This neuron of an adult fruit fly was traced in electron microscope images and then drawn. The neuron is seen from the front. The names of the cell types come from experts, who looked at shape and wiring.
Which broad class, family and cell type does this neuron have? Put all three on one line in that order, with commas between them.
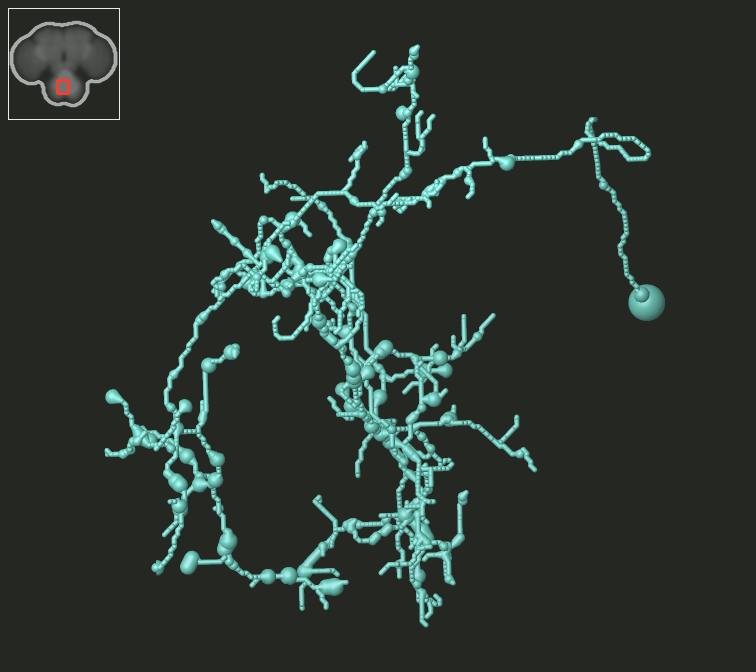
nerve-cord intrinsic neuron, hemilineage 12B, IN12B074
